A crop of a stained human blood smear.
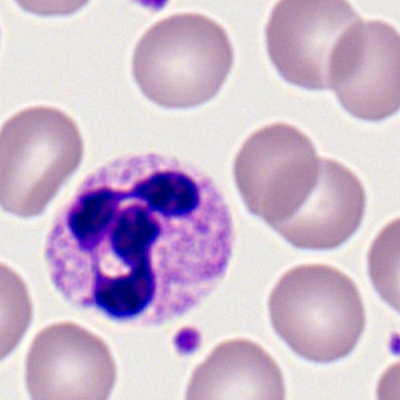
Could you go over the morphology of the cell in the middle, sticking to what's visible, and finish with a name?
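Round and smooth, the outline of this cell encloses plentiful pale pink-lilac cytoplasm. Fine pinkish-lilac granules fill that cytoplasm, spread evenly throughout. The chromatin is dense and clumped, staining very dark purple. The cell is a segmented neutrophil.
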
